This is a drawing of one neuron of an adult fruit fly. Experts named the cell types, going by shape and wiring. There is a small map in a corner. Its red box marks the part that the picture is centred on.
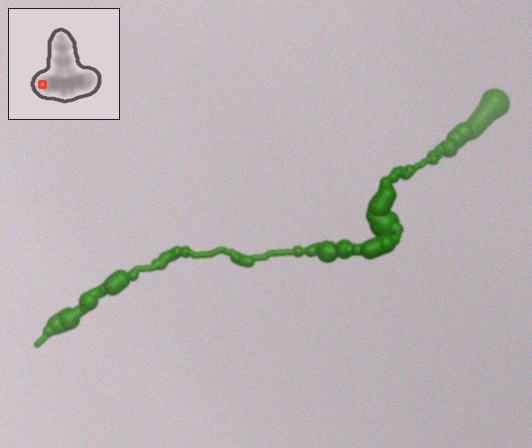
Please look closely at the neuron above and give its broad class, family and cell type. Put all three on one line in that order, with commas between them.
photoreceptor or other optic-lobe sensory neuron, class visual, R7y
